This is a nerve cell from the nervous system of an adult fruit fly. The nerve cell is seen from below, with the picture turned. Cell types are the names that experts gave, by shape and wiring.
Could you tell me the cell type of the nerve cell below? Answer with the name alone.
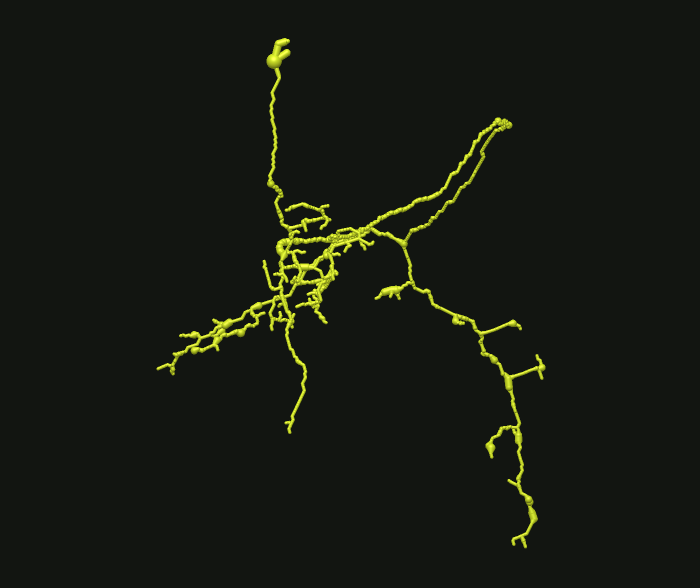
SMP735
